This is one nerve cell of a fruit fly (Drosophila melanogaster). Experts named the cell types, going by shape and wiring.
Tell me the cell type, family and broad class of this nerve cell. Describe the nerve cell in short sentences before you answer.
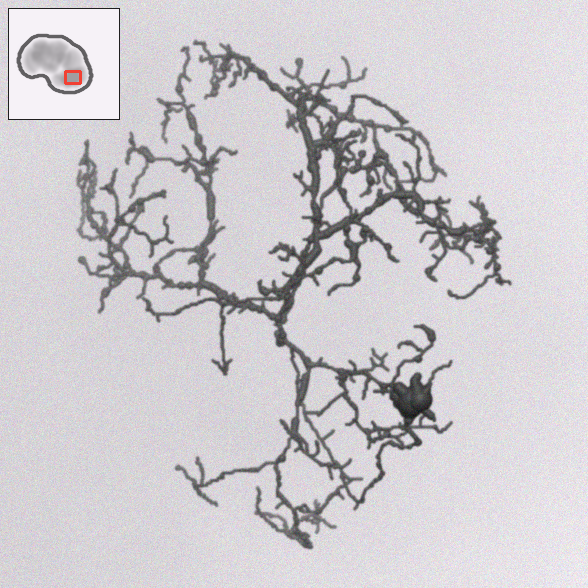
The picture shows more than a hundred branch ends. In this view it is about as wide as it is tall. It is of cell type IN13A010. Its family is hemilineage 13A. Its broad class is nerve-cord intrinsic neuron.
